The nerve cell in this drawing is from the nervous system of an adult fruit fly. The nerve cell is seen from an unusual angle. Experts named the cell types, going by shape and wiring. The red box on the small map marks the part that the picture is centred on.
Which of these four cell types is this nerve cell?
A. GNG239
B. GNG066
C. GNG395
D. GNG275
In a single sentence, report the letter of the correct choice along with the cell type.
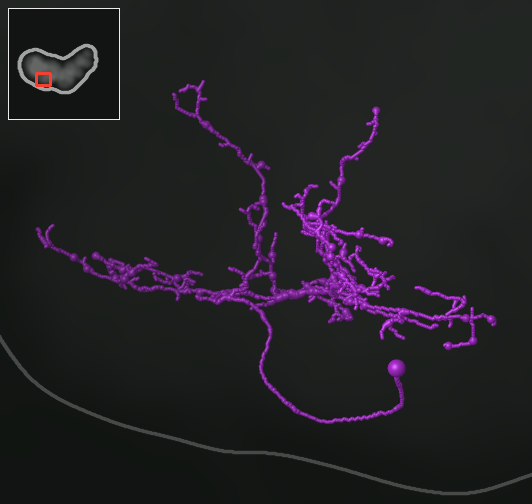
The nerve cell is of the GNG239 cell type, which is option A.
